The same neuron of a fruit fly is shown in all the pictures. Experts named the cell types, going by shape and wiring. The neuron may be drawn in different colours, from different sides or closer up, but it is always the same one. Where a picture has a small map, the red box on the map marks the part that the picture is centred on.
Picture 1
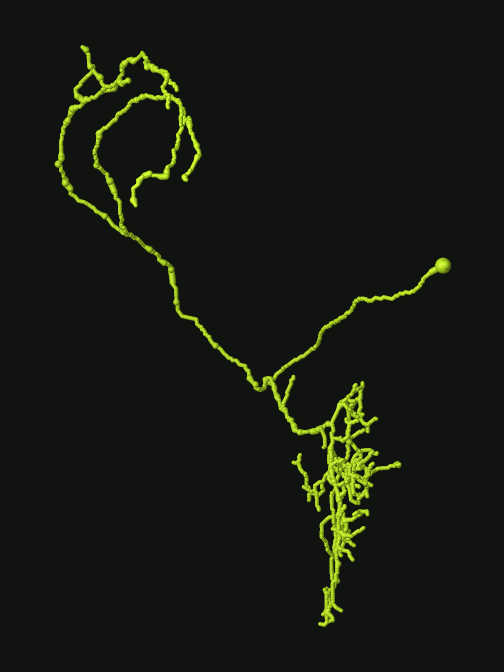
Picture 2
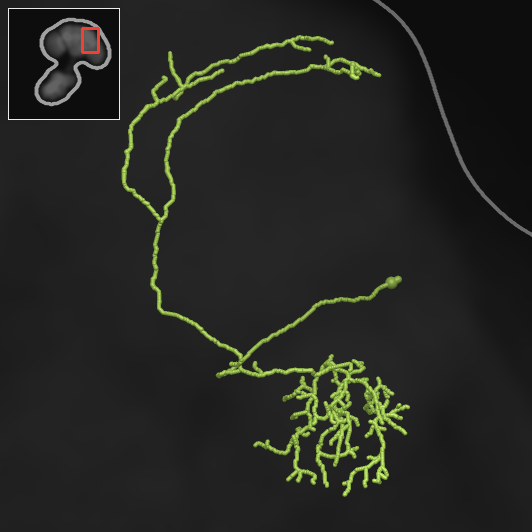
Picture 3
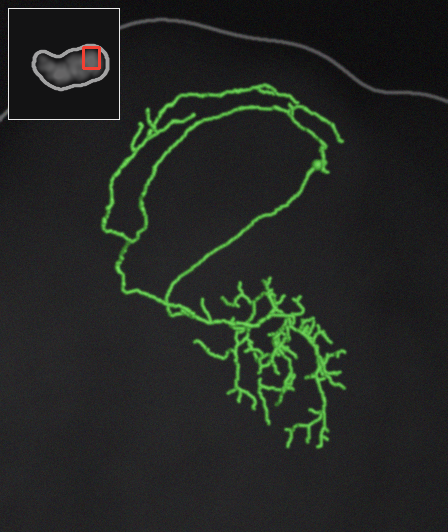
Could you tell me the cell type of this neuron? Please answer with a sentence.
The cell type is LoVP66.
